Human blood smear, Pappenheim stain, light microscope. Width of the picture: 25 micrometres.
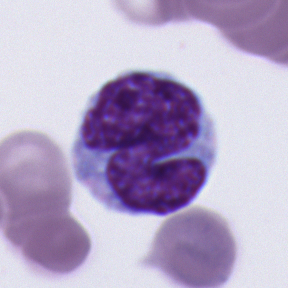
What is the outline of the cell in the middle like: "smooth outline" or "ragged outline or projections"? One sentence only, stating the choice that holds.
This cell has a smooth edge with no projections, blebs or tags.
